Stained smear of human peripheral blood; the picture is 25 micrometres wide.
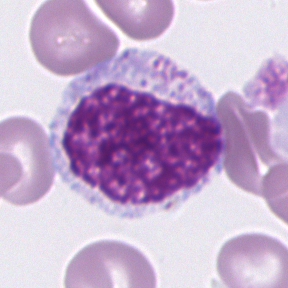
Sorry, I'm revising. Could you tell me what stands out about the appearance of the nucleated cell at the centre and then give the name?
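First, the nucleus: an oval with its long axis running horizontally across the cell, and no nucleolus to be seen. Next, the cytoplasm, which is pale greyish-blue. Then the granules, fine and purple, scattered through that cytoplasm. Last, the name: myelocyte.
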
